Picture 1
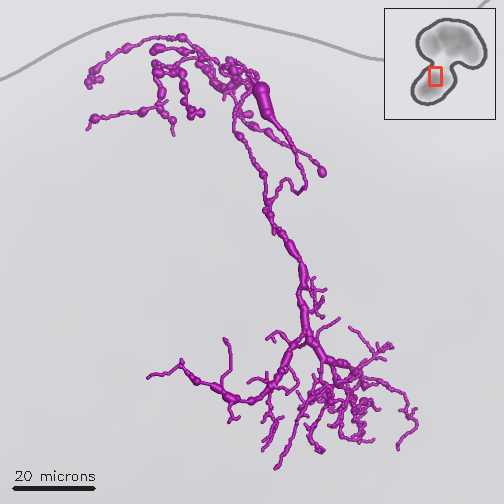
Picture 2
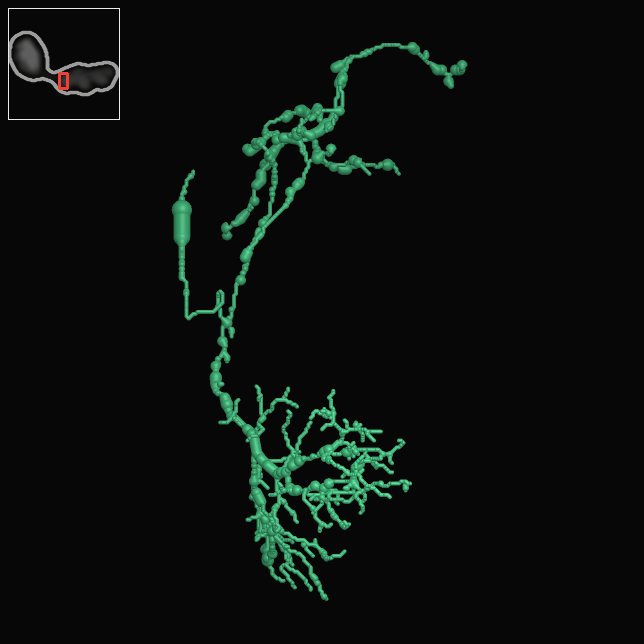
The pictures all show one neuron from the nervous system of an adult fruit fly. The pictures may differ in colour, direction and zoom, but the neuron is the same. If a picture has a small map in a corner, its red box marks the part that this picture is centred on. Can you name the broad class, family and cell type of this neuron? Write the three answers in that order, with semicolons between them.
nerve-cord intrinsic neuron; hemilineage 08A; IN08A021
